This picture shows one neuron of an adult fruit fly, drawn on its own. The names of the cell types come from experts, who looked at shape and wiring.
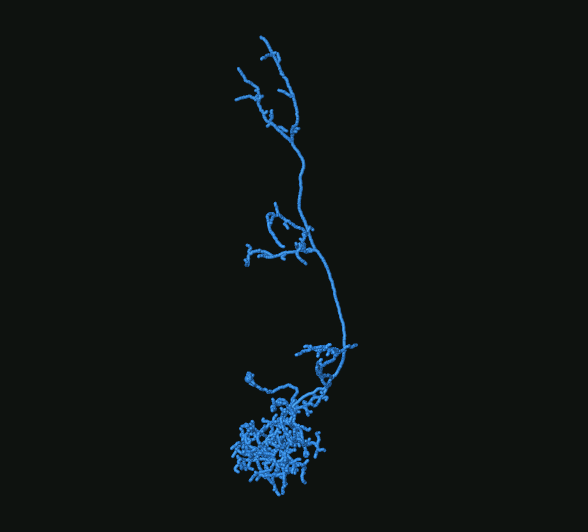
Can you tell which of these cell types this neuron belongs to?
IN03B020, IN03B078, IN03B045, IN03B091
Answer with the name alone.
IN03B020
